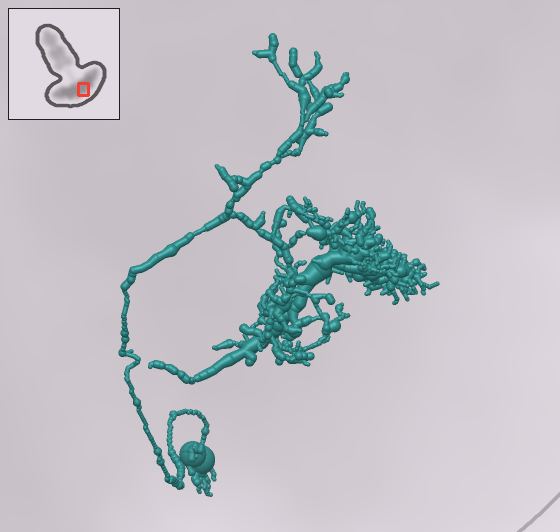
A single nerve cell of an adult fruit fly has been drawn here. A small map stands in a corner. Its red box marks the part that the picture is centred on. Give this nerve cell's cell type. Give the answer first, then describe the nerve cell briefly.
Its cell type is MBON13. This is a central-brain intrinsic neuron. It lies in the brain. The picture shows dozens of branch ends.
